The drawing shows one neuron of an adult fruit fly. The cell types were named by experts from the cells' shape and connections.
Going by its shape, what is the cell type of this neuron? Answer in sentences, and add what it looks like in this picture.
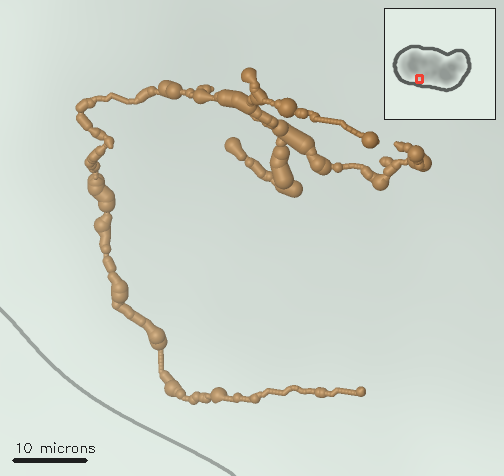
It is of cell type aPhM1. This is a sensory neuron entering the brain. No cell body is drawn. From left to right in the picture it spans about 50 microns. There are a dozen or fewer branch ends.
